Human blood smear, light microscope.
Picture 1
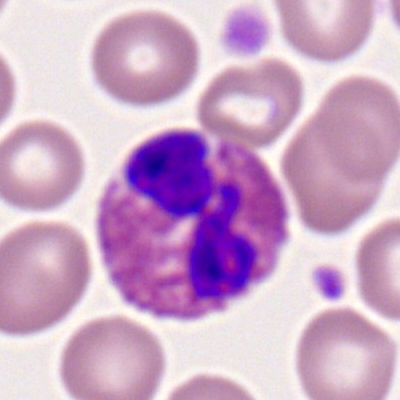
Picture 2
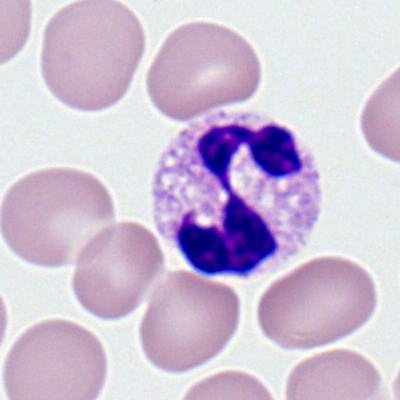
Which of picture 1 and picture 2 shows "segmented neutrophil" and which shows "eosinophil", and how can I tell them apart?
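Picture 1 is an eosinophil and picture 2 a segmented neutrophil. Picture 1 has a nucleus in two lobes joined by a narrow strand of nuclear material, with dense, dark purple chromatin.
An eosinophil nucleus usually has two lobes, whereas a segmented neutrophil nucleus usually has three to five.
Coarse pink-red granules pack the cytoplasm in picture 1, while in picture 2 fine pinkish-violet granules fill plentiful, pale pinkish-lilac cytoplasm.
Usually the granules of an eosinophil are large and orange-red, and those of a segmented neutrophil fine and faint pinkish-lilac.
The cell in picture 2 has a round, smooth outline.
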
